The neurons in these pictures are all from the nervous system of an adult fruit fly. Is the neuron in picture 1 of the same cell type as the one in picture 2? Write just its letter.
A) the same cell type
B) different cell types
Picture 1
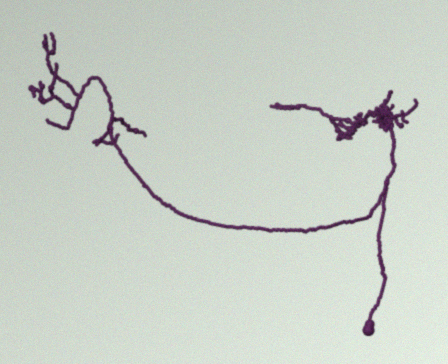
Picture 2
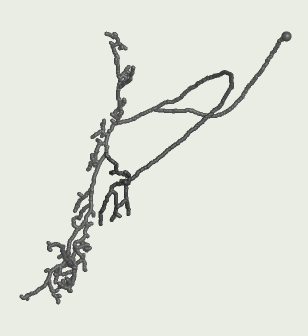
A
